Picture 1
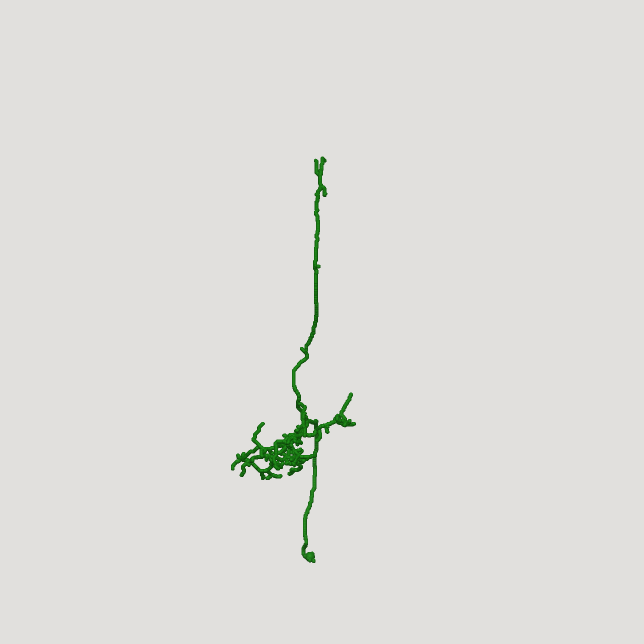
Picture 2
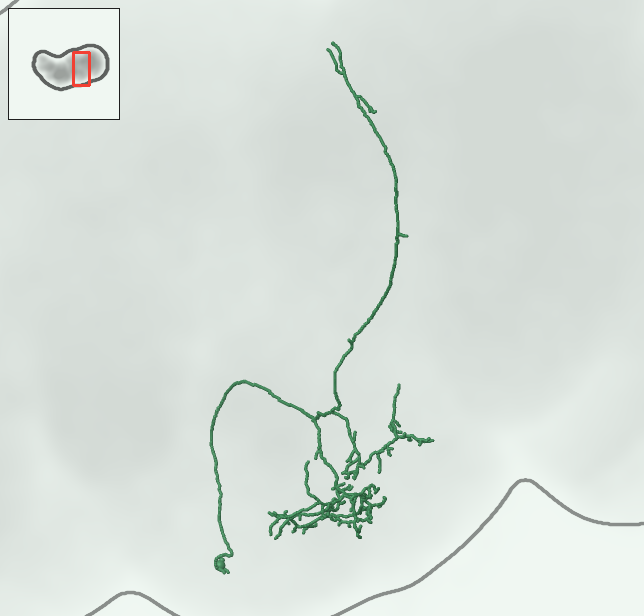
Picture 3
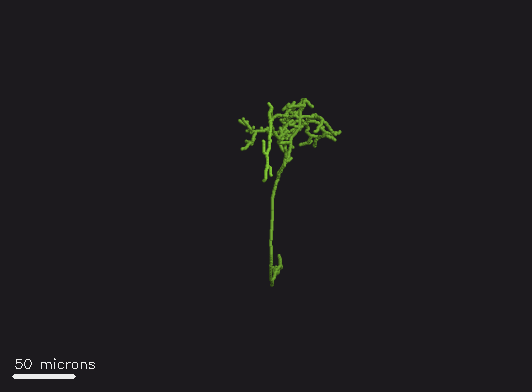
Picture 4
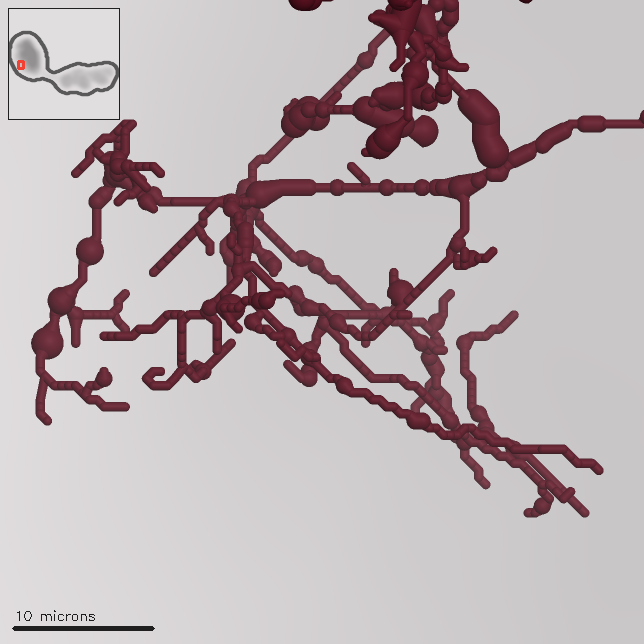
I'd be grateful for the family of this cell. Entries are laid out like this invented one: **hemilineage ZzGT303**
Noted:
**hemilineage LB5**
